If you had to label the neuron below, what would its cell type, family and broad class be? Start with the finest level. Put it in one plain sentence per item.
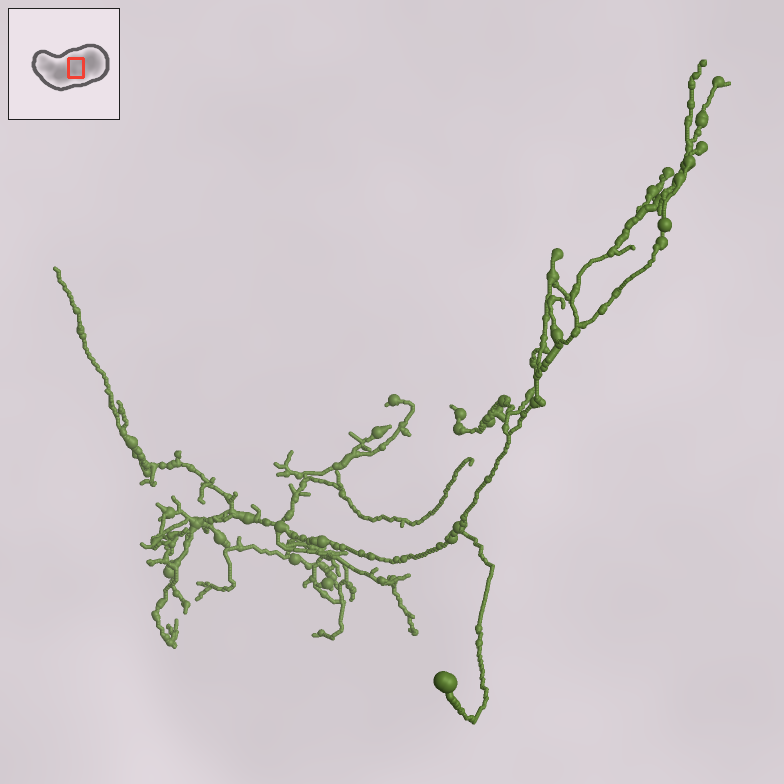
Type LAL064 of hemilineage LALa1_posterior, a central-brain intrinsic neuron.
